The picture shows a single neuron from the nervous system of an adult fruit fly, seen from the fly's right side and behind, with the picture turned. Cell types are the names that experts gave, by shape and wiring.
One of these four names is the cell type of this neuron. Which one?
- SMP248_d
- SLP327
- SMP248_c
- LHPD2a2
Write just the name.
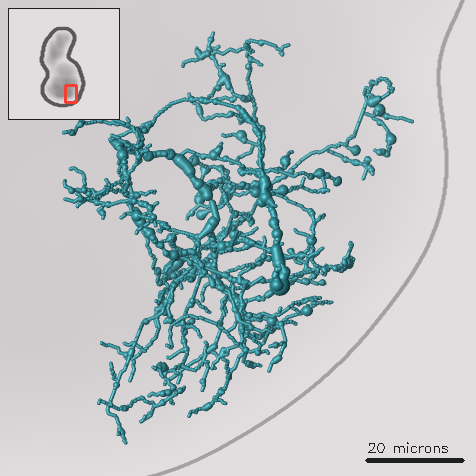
SLP327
